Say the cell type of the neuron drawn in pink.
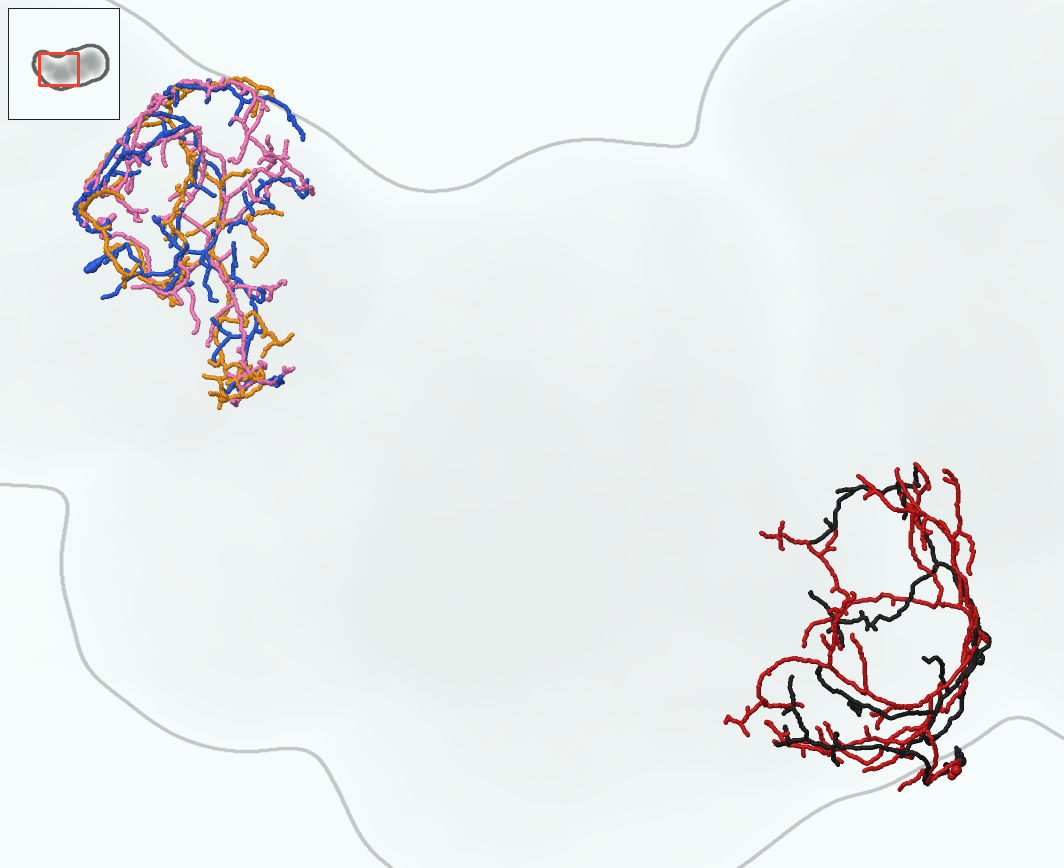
IN13A029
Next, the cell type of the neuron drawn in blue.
IN13A059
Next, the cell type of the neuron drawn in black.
IN13A061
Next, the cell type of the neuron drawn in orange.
IN13A055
